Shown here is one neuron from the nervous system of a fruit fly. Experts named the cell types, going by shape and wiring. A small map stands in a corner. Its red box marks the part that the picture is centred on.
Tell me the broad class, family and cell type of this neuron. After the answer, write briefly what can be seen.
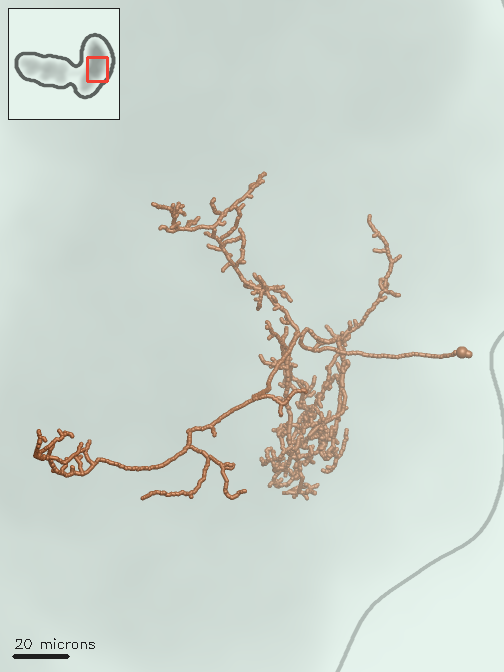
It is a central-brain intrinsic neuron. The family is hemilineage CREa2_ventral. The cell type is AOTU015. It is in the brain and does not reach the nerve cord. From left to right in the picture it spans about 160 microns. Dozens of branch ends can be seen.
